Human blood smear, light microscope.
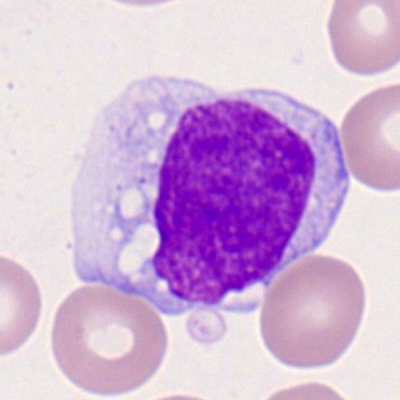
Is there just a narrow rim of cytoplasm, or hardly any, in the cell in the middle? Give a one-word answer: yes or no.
No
